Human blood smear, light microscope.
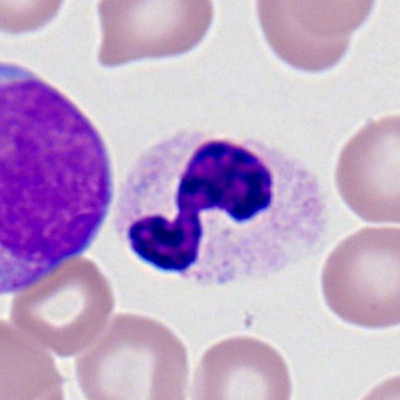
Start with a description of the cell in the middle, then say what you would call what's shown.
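Toward the lower left lies the smaller portion of the nucleus. Its chromatin is dark purple and coarsely clumped. Abundant, pale pinkish-lilac cytoplasm surrounds it, with fine lilac granules scattered throughout. The cell is a segmented neutrophil.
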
